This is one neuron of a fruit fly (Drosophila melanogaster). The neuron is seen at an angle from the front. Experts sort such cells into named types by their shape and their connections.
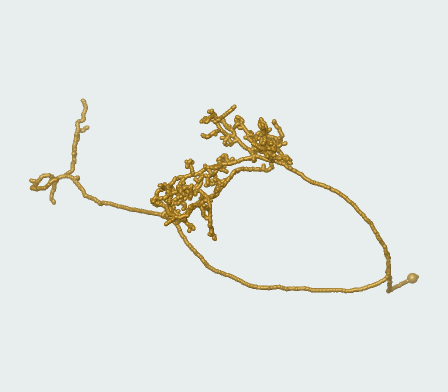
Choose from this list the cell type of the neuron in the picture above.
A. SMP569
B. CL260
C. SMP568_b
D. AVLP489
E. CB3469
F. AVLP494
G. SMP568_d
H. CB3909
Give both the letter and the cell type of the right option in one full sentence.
For cell type, option G, SMP568_d, applies to the neuron.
